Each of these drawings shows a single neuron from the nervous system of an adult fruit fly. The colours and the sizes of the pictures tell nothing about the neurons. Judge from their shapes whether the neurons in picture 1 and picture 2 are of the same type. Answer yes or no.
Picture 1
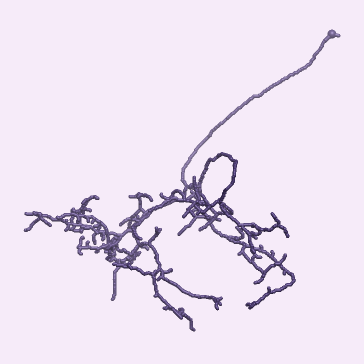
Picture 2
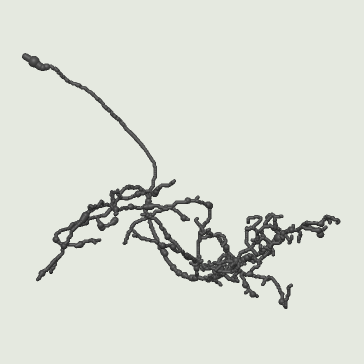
yes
